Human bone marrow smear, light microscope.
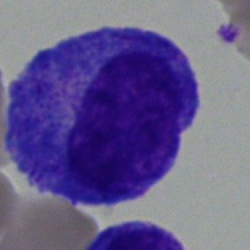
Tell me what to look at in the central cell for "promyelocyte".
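This promyelocyte is large and roughly round, with a slightly rough, uneven edge.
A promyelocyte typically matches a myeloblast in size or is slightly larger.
Its nucleus is neither indented nor divided into lobes, and the chromatin stains dark purple, appearing fairly even without coarse clumps.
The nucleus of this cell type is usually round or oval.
The cytoplasm holds many fine purple granules.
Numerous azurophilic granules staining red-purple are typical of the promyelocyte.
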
